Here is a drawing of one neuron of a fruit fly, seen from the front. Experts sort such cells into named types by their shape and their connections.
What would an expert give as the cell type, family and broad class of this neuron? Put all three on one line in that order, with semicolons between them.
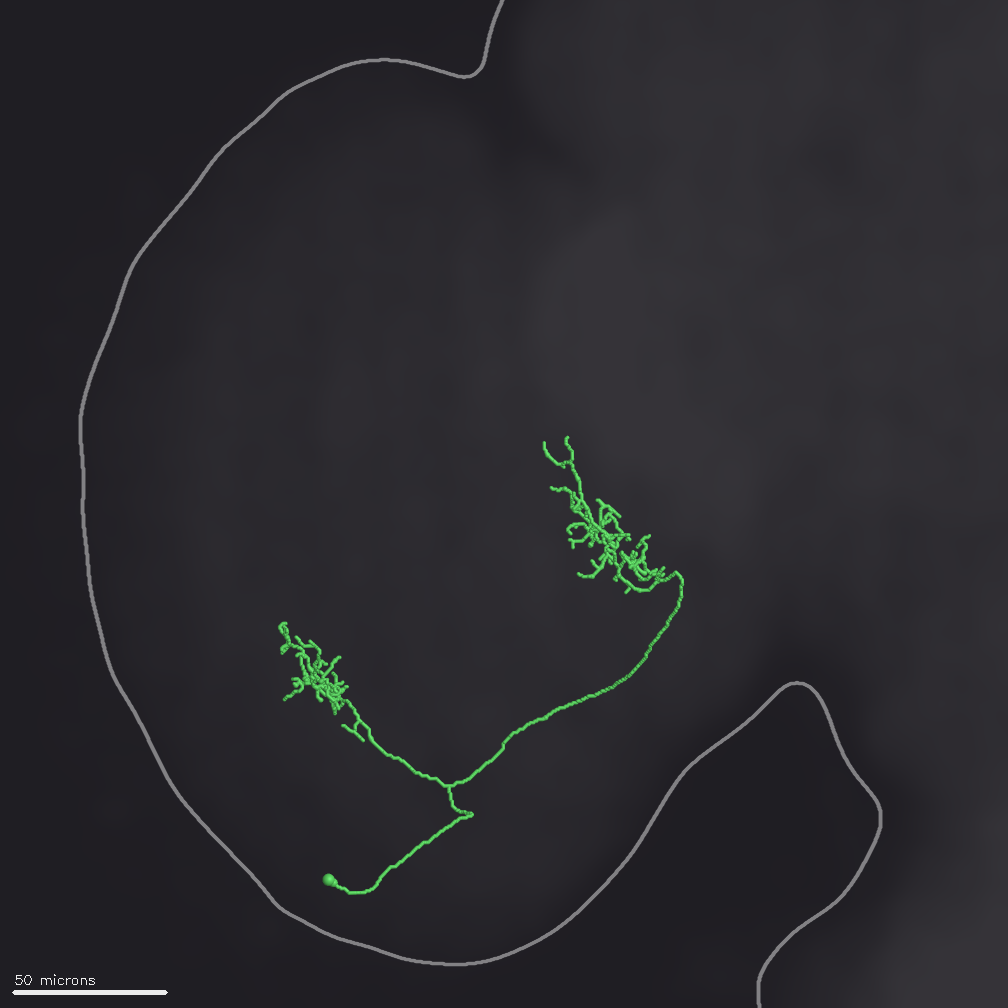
Tm30; Tm; optic-lobe intrinsic neuron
